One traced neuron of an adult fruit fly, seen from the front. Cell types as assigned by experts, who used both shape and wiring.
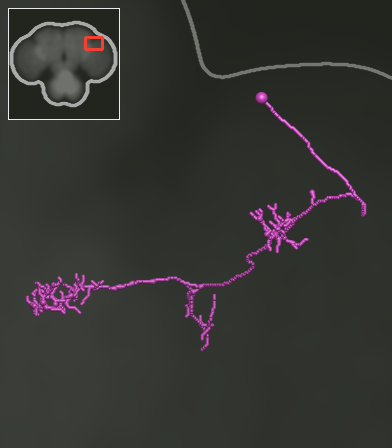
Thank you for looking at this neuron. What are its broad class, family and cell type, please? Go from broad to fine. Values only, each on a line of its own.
optic-lobe intrinsic neuron
TmY
TmY17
